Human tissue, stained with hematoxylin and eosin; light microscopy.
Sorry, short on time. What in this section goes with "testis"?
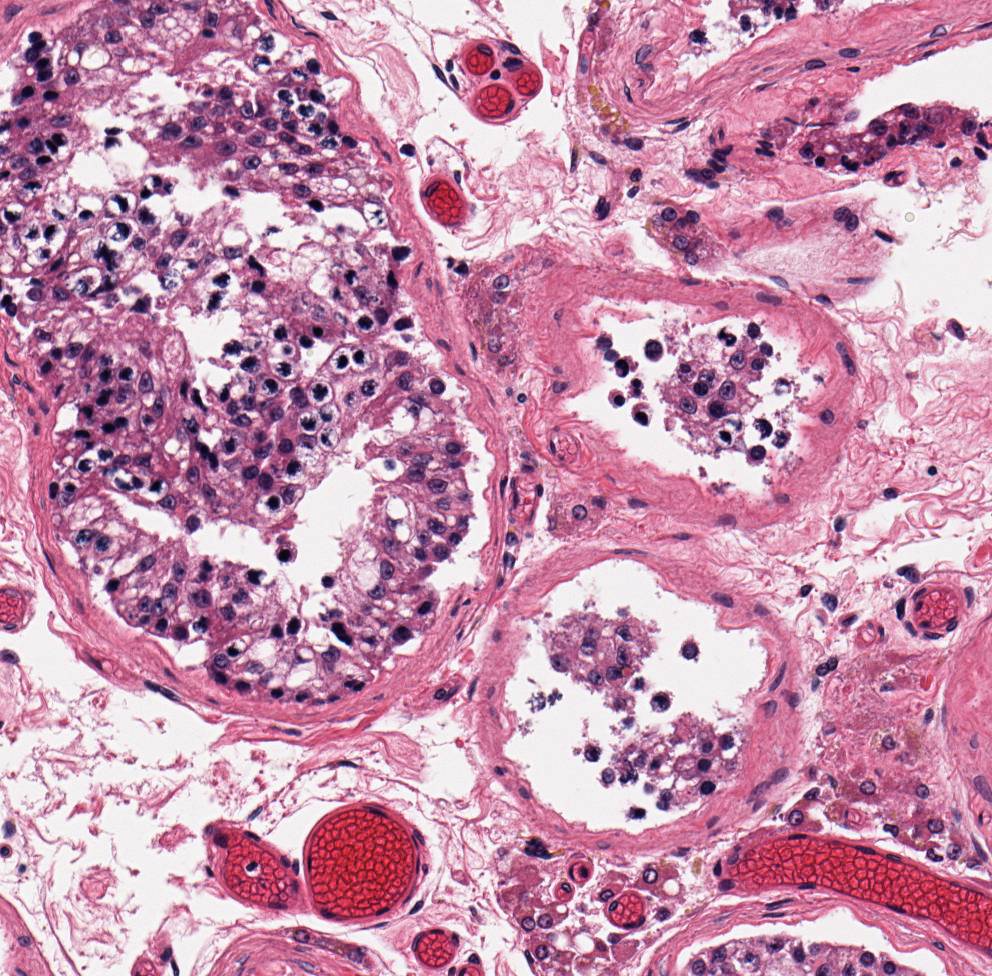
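Start with the two right-centre tubules: their walls are thick, pink and layered, with flat, spindle-shaped nuclei.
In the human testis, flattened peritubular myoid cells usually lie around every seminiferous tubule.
Those flat nuclei agree. Between the tubules at the lower right, small groups of cells with ample pink cytoplasm sit.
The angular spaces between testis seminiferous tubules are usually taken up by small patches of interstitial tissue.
So their position fits as well.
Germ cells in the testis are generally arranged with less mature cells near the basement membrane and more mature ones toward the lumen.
That order is hard to match: the two right-centre tubules have wide, largely empty lumens with loose clusters of detached round cells. Many small vessels, mostly along the bottom and near the top centre, are packed with red blood cells.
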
